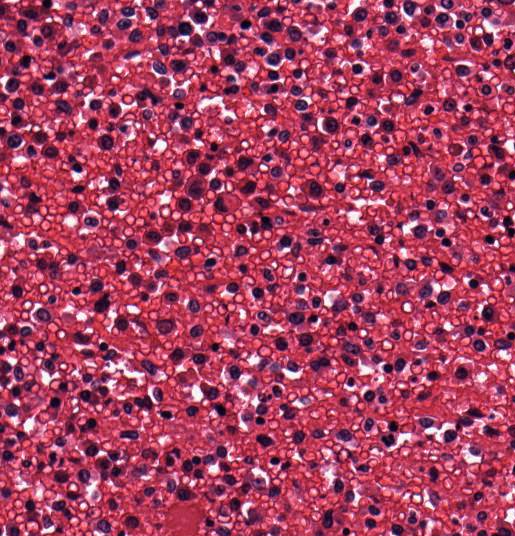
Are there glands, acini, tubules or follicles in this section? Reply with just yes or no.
No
